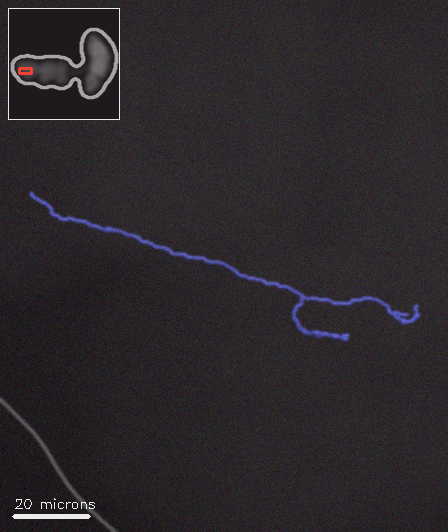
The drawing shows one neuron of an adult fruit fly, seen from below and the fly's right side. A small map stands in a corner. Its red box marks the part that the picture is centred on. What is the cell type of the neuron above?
SNch10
